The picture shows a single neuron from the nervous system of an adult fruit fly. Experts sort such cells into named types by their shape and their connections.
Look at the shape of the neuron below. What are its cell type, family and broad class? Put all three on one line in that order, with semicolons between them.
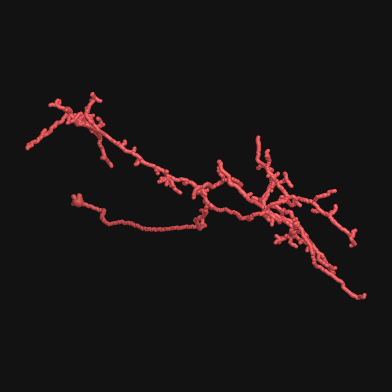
CL040; hemilineage SMPad2; central-brain intrinsic neuron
